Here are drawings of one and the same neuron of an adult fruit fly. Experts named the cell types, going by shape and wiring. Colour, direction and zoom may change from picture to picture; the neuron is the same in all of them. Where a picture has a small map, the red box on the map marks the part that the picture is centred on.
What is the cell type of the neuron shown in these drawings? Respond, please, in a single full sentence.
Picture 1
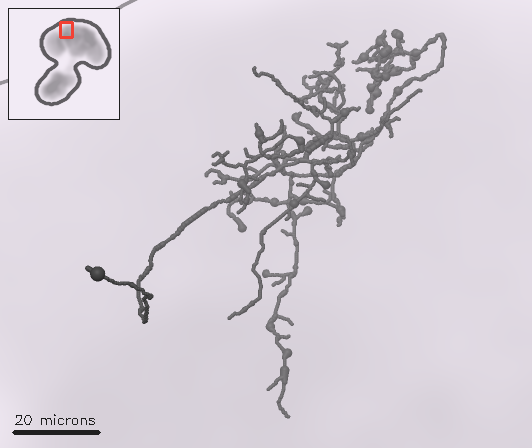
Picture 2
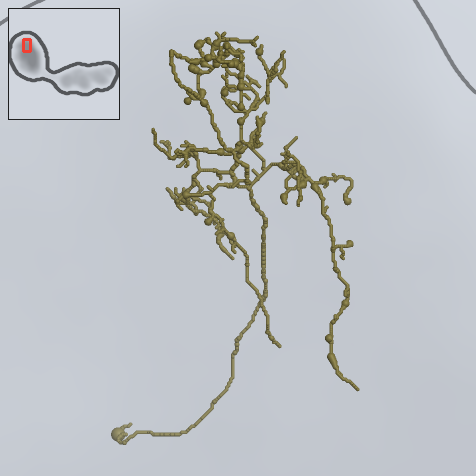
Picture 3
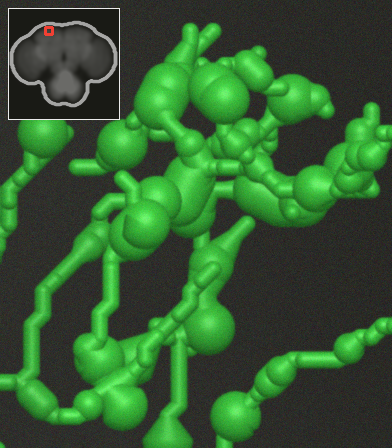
In terms of cell type, the neuron is SLP178.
